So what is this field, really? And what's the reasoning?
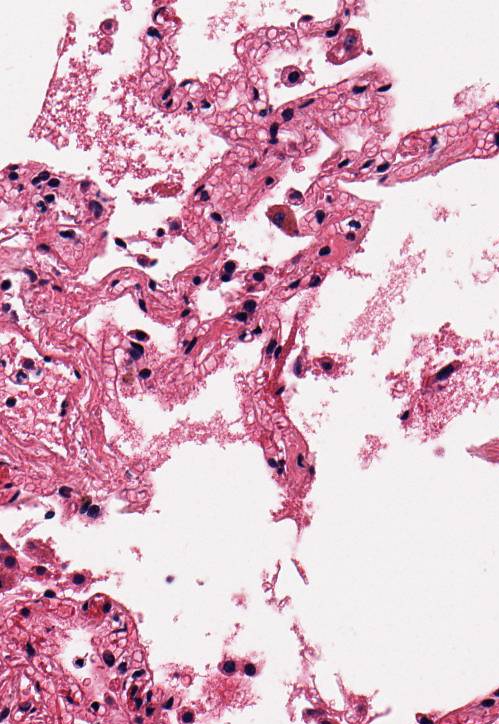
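Alveolus is the main structure in this field. Thin, branching strands of cells are separated by wide empty spaces.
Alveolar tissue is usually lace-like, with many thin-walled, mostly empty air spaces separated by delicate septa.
Large white empty spaces take up much of the right half and lower centre. The tissue is more solid at the left edge and in the bottom-left corner. Pale pink, finely granular, wispy material lies in some spaces, notably at the upper left and right middle. No fat cells are present.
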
